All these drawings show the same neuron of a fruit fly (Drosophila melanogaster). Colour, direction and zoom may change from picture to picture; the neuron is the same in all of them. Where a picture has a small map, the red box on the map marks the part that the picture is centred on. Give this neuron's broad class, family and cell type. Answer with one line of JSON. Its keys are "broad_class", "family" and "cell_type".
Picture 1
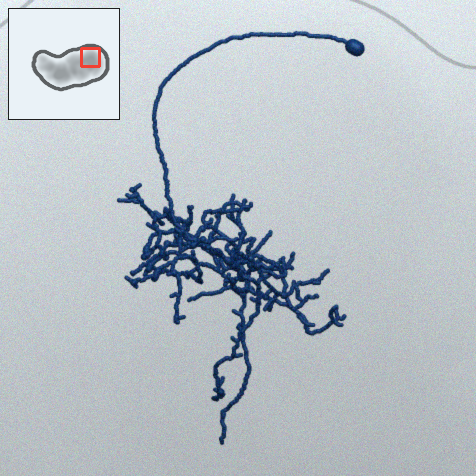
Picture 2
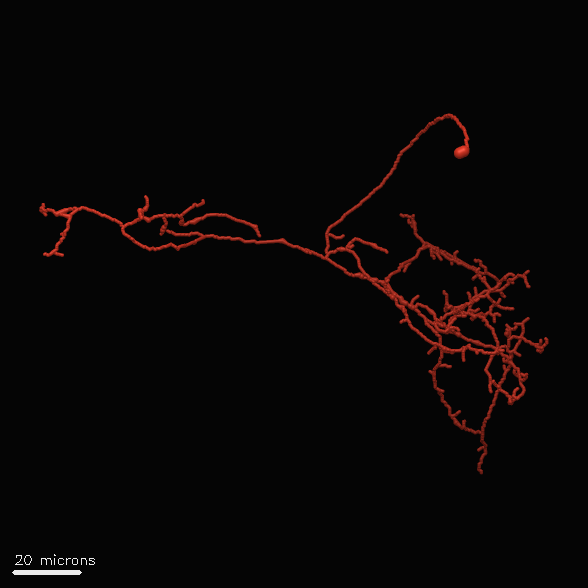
{"broad_class": "central-brain intrinsic neuron", "family": "hemilineage SLPad1_posterior", "cell_type": "LHPD2a6"}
